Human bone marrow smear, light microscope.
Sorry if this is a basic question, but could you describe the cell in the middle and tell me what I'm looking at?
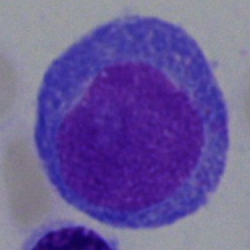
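Round outline here, with a smooth edge. Chromatin finely granular, spread evenly. Deep blue cytoplasm, and a paler zone in it next to the nucleus. This is a blast.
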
